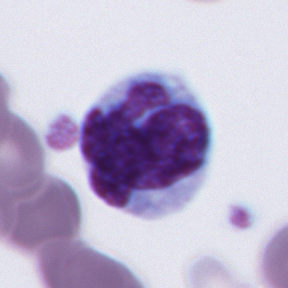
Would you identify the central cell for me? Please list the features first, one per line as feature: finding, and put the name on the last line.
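Outline: round, with a smooth edge
Nucleus: placed toward the left of the cell
Cytoplasmic rim: widest at the lower right
Chromatin: dark purple, coarsely clumped
Cytoplasm: pale grey-blue
Nuclear share: about 70% of the cell's area
Name: monocyte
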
